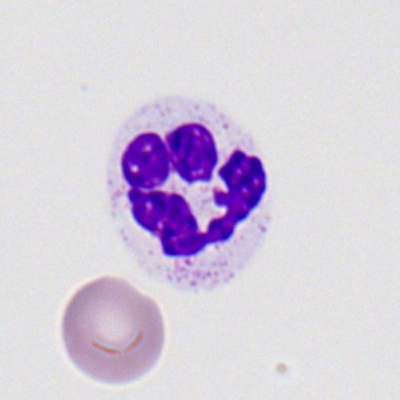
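Segmented neutrophil (central cell). Nuclear lobes are arranged in a ring around a pale central area of cytoplasm. Chromatin is dark purple and coarsely clumped. Cytoplasm is plentiful and pale lilac-pink, with fine pinkish-violet granules scattered through it.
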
